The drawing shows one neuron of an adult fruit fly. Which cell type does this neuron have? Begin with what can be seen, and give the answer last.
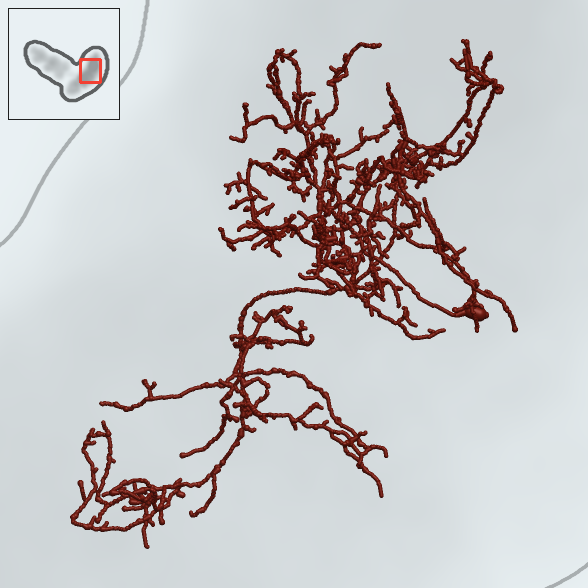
The picture shows more than a hundred branch ends. In this view it is about as wide as it is tall. This is a central-brain intrinsic neuron. The cell type is SMP084.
